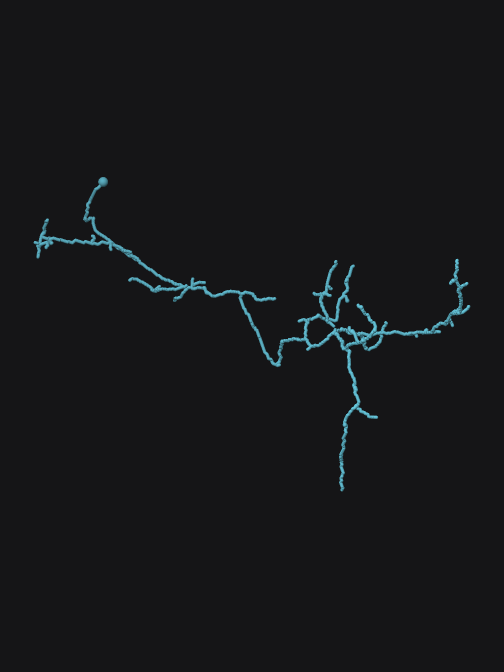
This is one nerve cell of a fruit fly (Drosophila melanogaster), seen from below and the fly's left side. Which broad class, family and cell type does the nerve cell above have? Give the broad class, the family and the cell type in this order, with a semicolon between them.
central-brain intrinsic neuron; hemilineage SMPad2; CB3143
